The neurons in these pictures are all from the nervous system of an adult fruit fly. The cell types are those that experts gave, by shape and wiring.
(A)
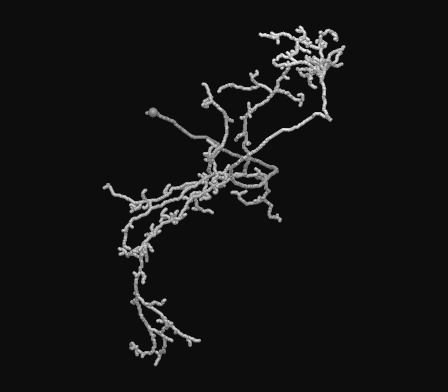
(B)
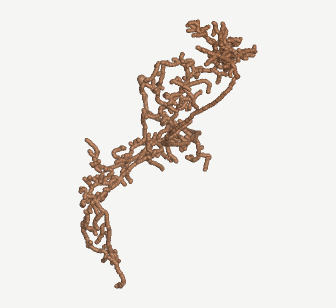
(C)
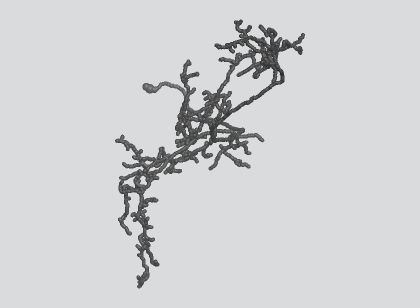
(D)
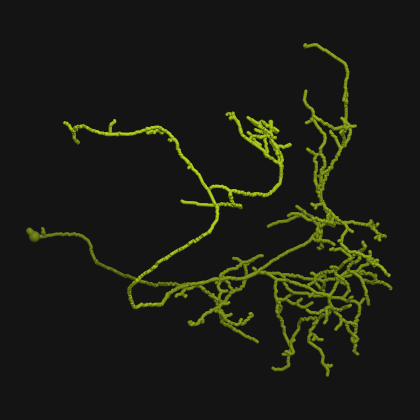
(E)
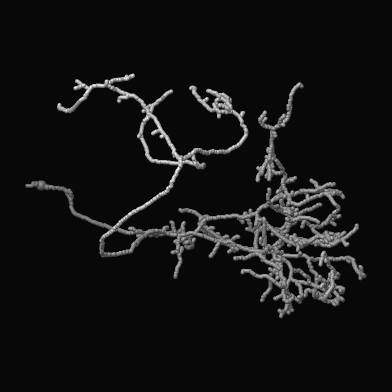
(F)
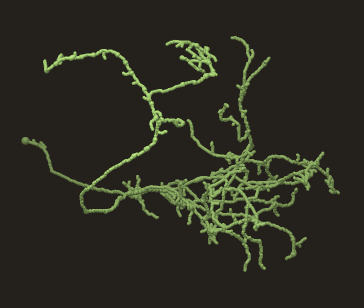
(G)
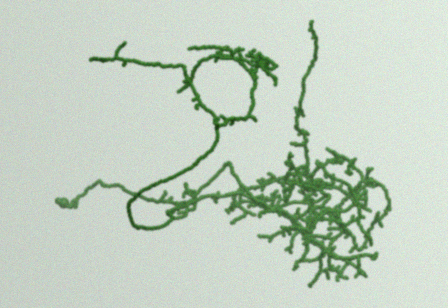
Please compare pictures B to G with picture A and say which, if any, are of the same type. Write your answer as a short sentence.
Picture B and picture C are of the same cell type.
